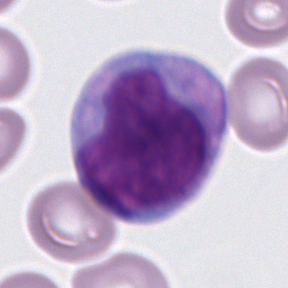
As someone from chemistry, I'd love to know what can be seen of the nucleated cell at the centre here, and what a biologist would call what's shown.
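Notice the outline, smooth and roughly oval. The nucleus has a notch in its upper edge, so it looks folded, like a bean, and it sits toward the lower left. No coarse granules in the cytoplasm. That one's an atypical promyelocyte.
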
